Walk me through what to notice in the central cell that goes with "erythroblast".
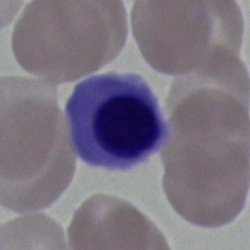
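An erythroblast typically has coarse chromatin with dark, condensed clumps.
Here the chromatin is very dark, which goes with that, but it is densely and evenly stained rather than clumped, which does not. The outline is roughly round, though slightly irregular and angular in places. The cytoplasm forms a moderate blue-violet rim, widest on the left side. No granules are visible in it.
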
